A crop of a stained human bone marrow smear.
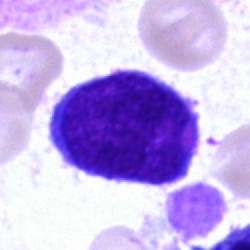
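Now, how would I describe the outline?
Oval, and wider than it is tall, with tiny blebs sticking out from the upper and right edges.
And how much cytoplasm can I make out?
Only a thin deep-blue rim, seen best along the left edge.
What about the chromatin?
Dark purple, with a finely mottled texture.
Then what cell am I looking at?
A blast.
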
